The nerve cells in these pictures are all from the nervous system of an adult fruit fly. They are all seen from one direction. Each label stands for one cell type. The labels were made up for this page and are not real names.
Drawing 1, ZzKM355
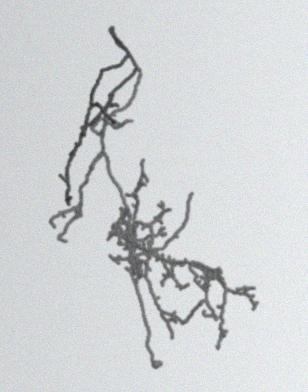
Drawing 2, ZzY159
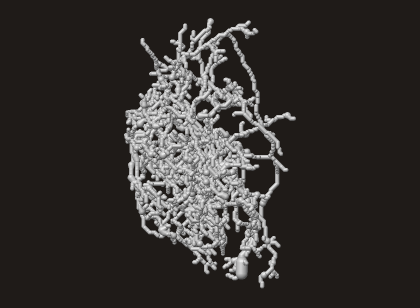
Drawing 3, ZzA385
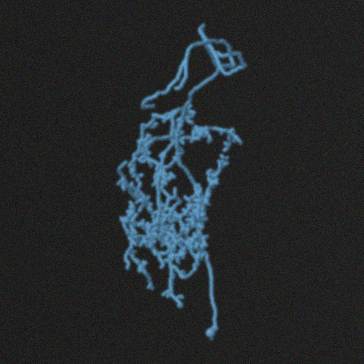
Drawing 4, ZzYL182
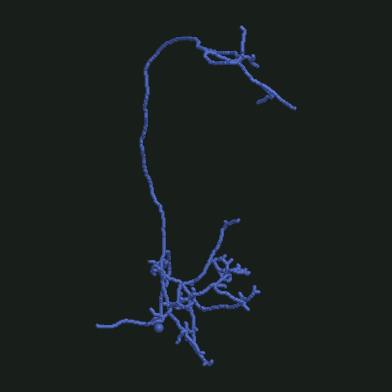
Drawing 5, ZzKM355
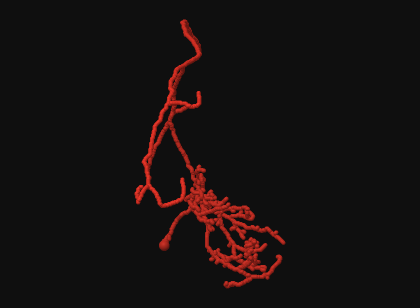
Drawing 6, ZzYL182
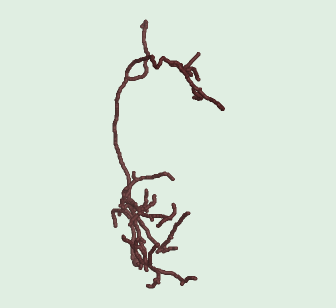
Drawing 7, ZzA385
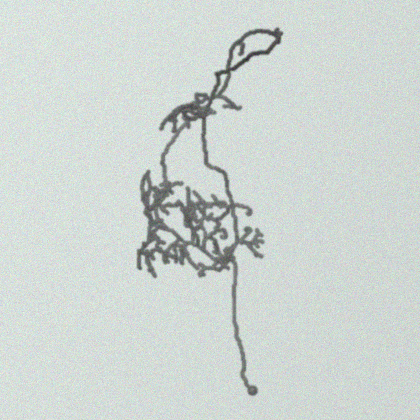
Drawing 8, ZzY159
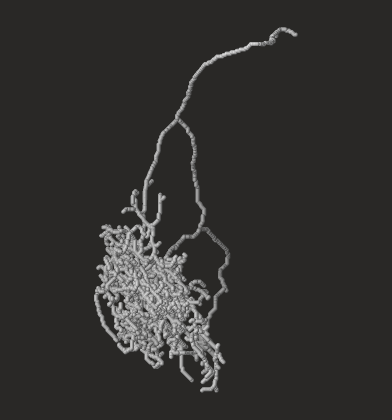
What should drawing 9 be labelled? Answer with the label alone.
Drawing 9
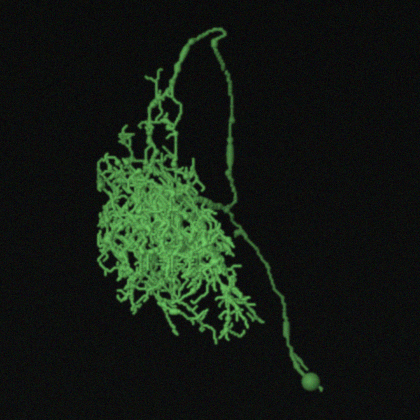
ZzY159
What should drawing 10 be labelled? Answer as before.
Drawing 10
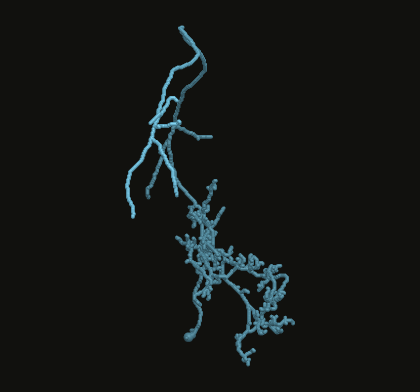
ZzKM355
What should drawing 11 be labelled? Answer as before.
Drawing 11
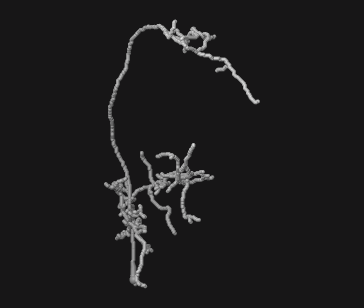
ZzYL182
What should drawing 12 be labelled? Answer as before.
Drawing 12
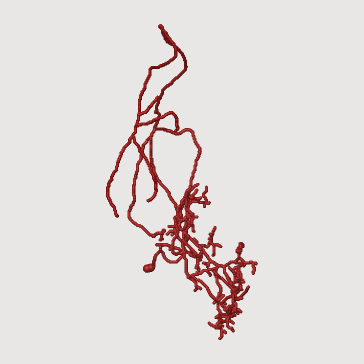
ZzKM355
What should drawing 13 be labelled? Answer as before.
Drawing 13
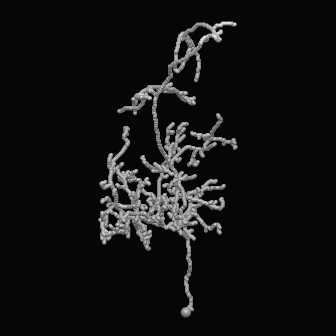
ZzA385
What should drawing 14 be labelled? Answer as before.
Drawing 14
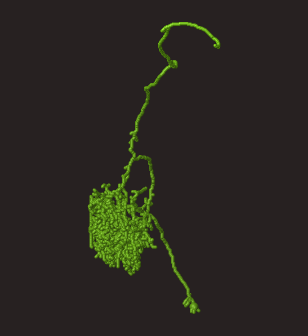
ZzY159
